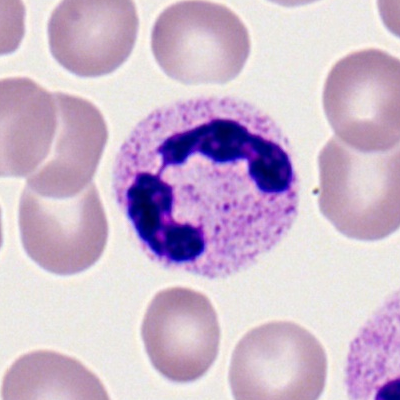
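Segmented neutrophil, stained human blood smear: the central cell has a round, smooth outline. Its nucleus is a curved, lobed band wrapping around the upper and left sides of the cell, with no visible nucleoli. Small purplish granules fill the cytoplasm.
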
